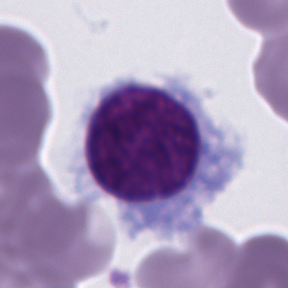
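Hairy cell, the cell in the middle of a stained peripheral blood smear. Its chromatin is dense and dark purple. The cytoplasm is pale blue and widest on the lower right side of the nucleus. The cell border is ragged, with many fine hair-like projections.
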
